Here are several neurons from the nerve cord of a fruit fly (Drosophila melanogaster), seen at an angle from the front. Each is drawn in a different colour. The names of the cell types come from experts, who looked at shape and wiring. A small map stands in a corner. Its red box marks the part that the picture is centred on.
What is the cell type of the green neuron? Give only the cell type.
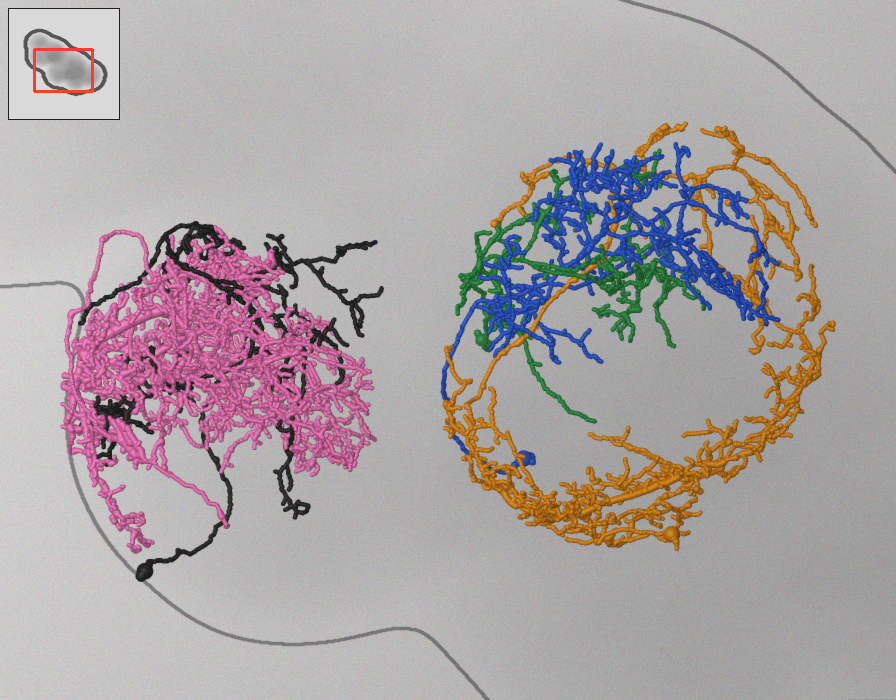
IN21A085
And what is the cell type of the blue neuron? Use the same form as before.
Sternal posterior rotator MN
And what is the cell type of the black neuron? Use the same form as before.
IN21A040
